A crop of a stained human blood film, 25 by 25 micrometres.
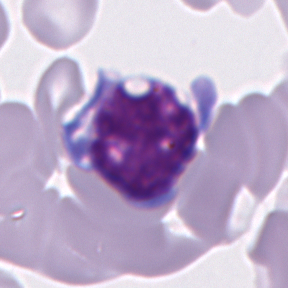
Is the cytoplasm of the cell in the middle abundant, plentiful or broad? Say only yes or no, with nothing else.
No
